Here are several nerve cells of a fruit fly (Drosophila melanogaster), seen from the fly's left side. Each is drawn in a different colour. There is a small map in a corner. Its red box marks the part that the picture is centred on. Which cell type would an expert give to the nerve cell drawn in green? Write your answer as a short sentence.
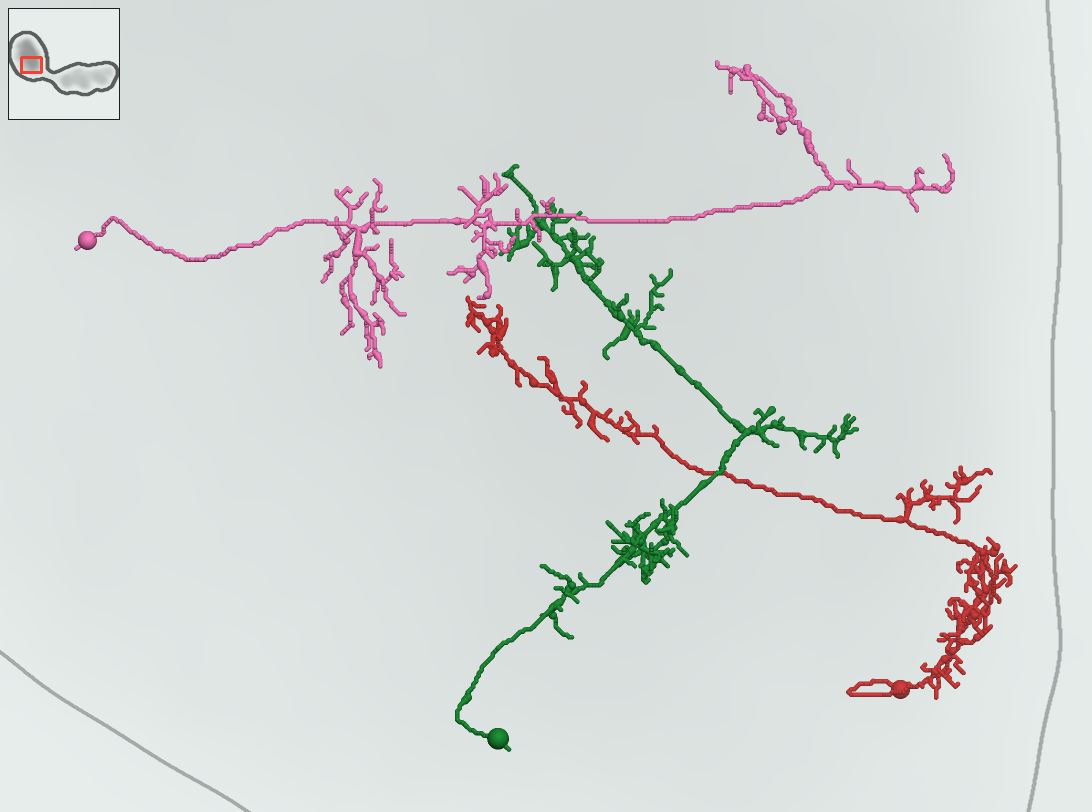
The cell type is TmY17.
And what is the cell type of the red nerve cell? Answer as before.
The cell type is TmY5a.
